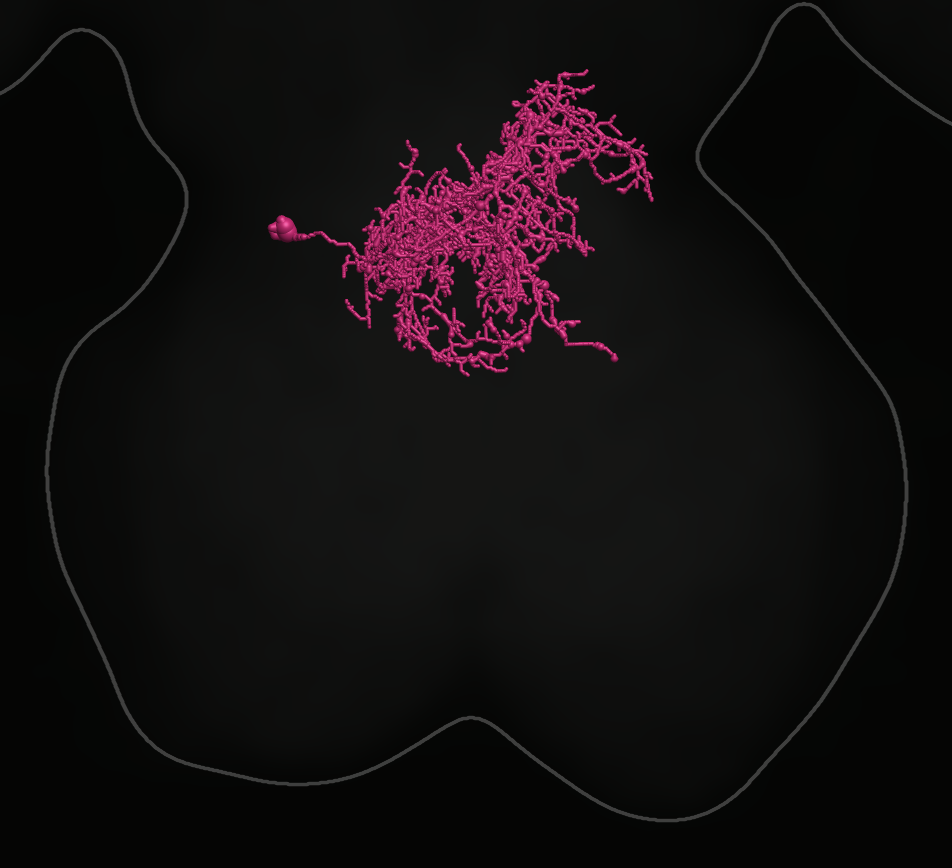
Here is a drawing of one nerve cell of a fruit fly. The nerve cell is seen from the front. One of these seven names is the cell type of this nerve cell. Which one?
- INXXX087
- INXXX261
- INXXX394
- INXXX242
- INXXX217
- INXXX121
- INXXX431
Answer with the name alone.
INXXX217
